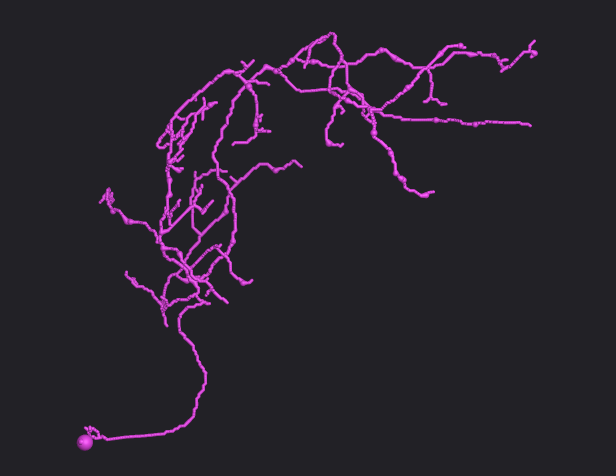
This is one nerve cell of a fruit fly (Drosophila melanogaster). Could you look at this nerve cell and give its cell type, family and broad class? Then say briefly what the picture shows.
Its cell type is CB1448. The family is hemilineage LHa2. This is a central-brain intrinsic neuron. The cell body is at the lower left of the picture. The picture shows dozens of branch ends.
